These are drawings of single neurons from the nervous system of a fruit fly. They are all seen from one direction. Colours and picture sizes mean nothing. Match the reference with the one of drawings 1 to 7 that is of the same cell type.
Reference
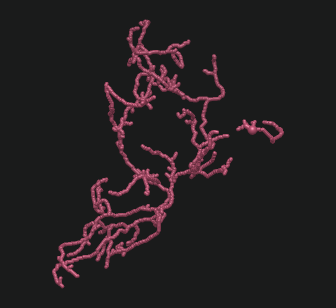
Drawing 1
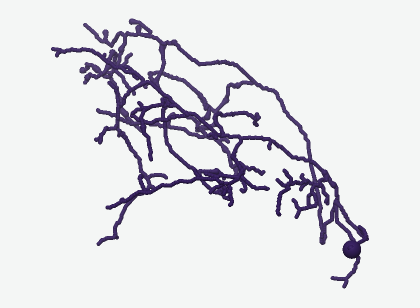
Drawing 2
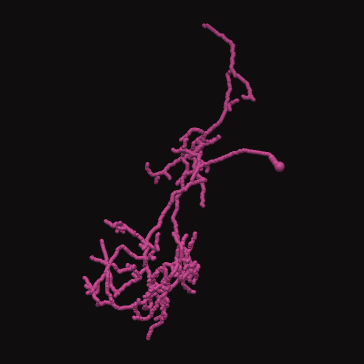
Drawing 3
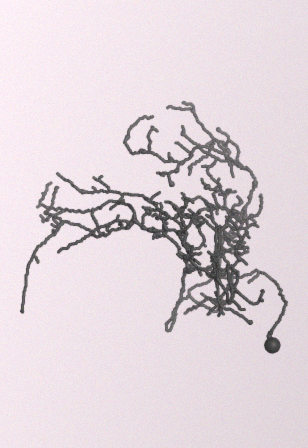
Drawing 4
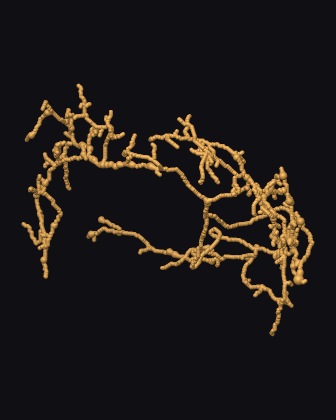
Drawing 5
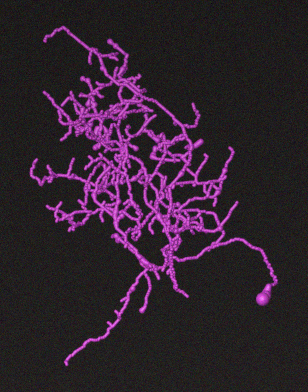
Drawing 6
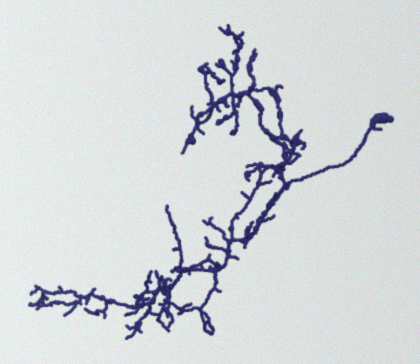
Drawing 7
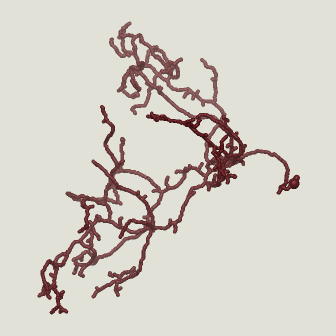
Drawing 7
